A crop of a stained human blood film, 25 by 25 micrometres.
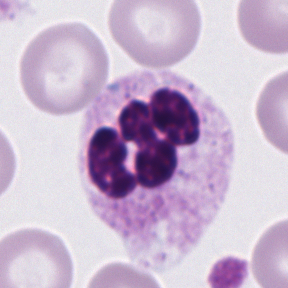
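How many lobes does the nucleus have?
Four separate ones, I count, with dark purple, coarsely clumped chromatin.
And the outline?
Rounded, bulging outward at the bottom, with a smooth margin and no surface projections.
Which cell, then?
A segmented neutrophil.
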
